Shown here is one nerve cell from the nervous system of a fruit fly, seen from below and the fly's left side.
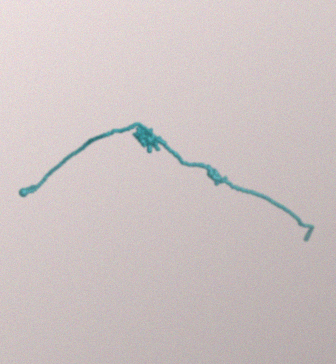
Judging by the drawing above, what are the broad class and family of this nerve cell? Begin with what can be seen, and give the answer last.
The cell body can be seen on the left of the picture. As drawn here it is more than twice as wide as it is tall. Its broad class is optic-lobe intrinsic neuron. The family is Tm.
